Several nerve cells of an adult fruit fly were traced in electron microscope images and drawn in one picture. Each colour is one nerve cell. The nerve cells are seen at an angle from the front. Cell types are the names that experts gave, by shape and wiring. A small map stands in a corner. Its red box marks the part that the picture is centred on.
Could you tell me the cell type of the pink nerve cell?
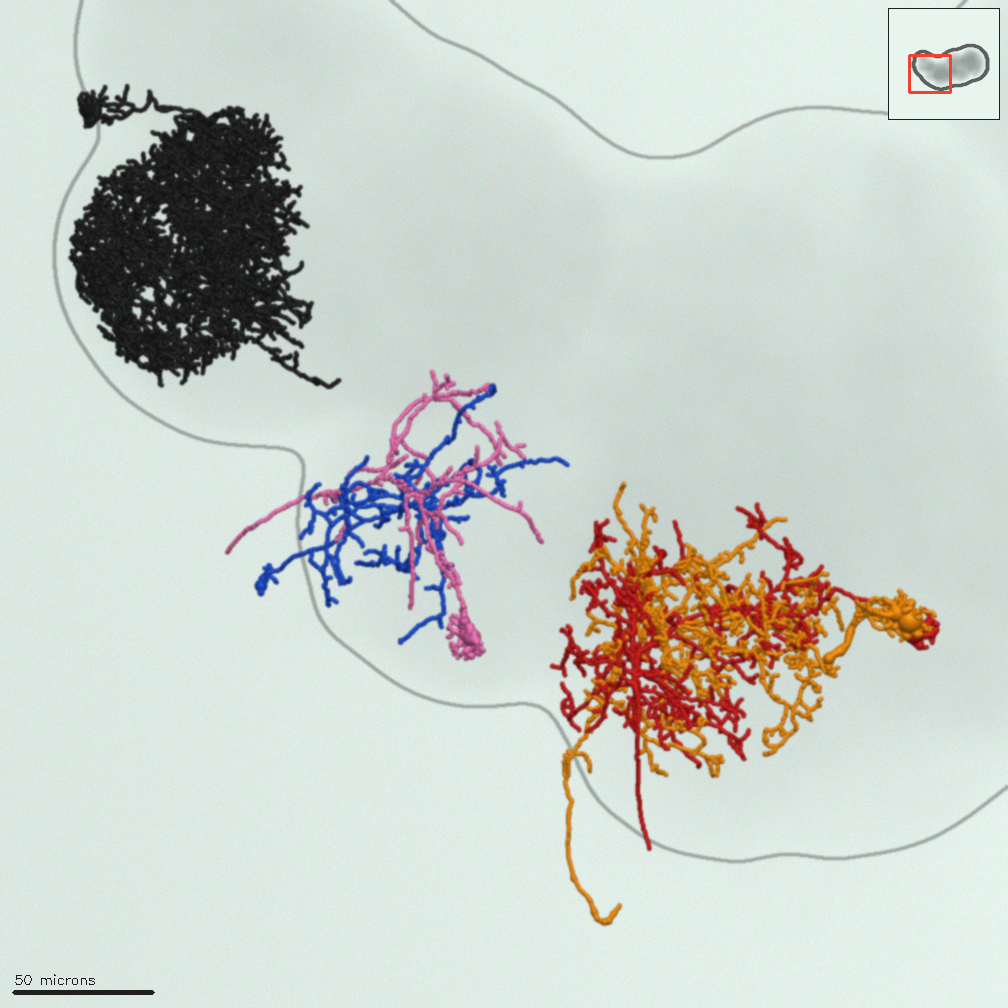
Tr extensor MN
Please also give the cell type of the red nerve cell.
Tergotr. MN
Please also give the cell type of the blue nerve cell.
IN21A056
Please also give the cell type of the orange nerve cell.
Ti extensor MN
